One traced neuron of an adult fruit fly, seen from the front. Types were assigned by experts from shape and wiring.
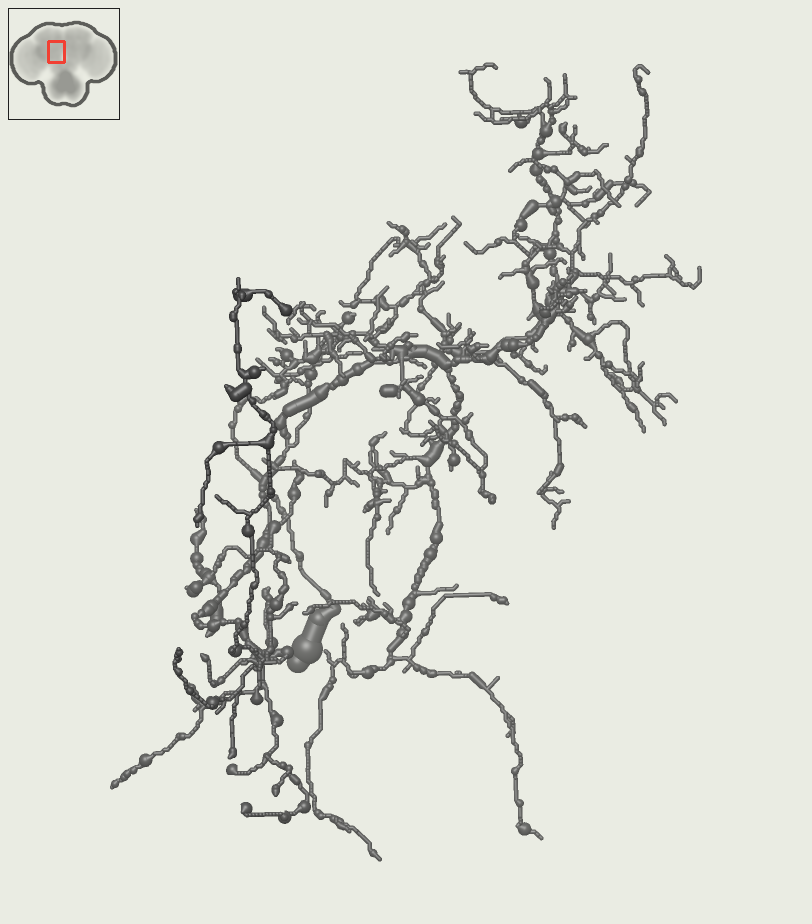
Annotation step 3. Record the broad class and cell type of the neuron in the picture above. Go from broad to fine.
central-brain intrinsic neuron; PS263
